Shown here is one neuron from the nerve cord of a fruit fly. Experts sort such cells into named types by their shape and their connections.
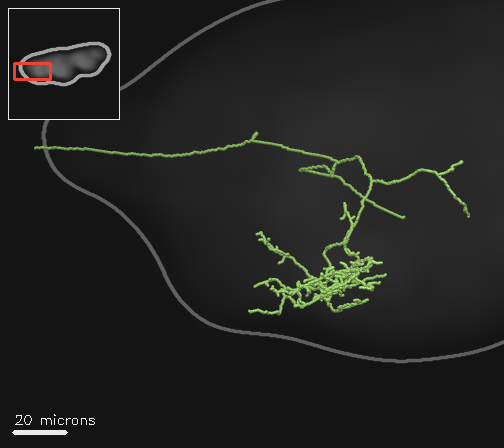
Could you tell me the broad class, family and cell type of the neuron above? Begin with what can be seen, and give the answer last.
No cell body is drawn. From left to right in the picture it spans about 170 microns. Dozens of branch ends can be seen. It is an ascending neuron. Its family is hemilineage 01B. The cell type is AN01B011.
